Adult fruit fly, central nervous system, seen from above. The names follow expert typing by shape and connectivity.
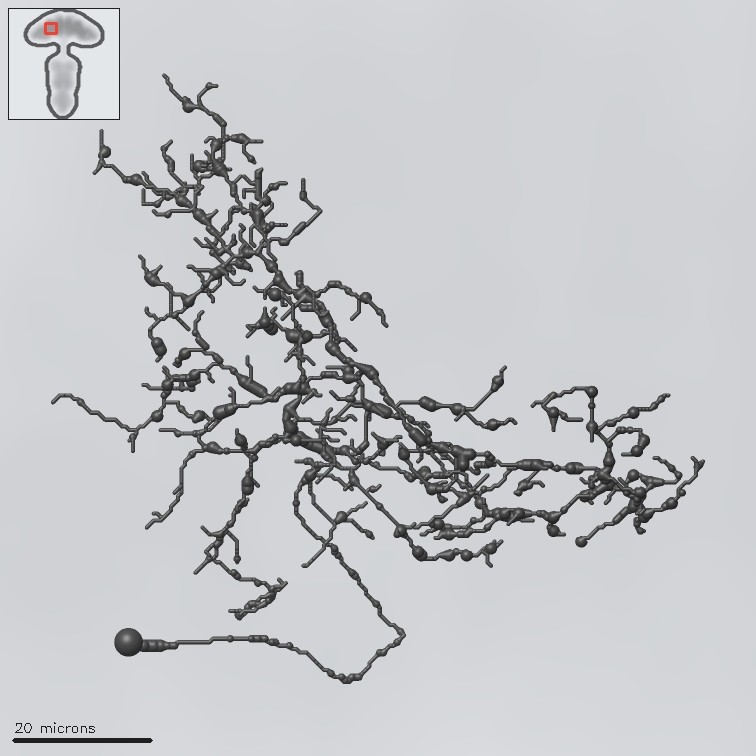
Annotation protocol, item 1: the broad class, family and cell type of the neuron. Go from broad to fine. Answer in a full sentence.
A central-brain intrinsic neuron of hemilineage LHp2, type SLP271.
